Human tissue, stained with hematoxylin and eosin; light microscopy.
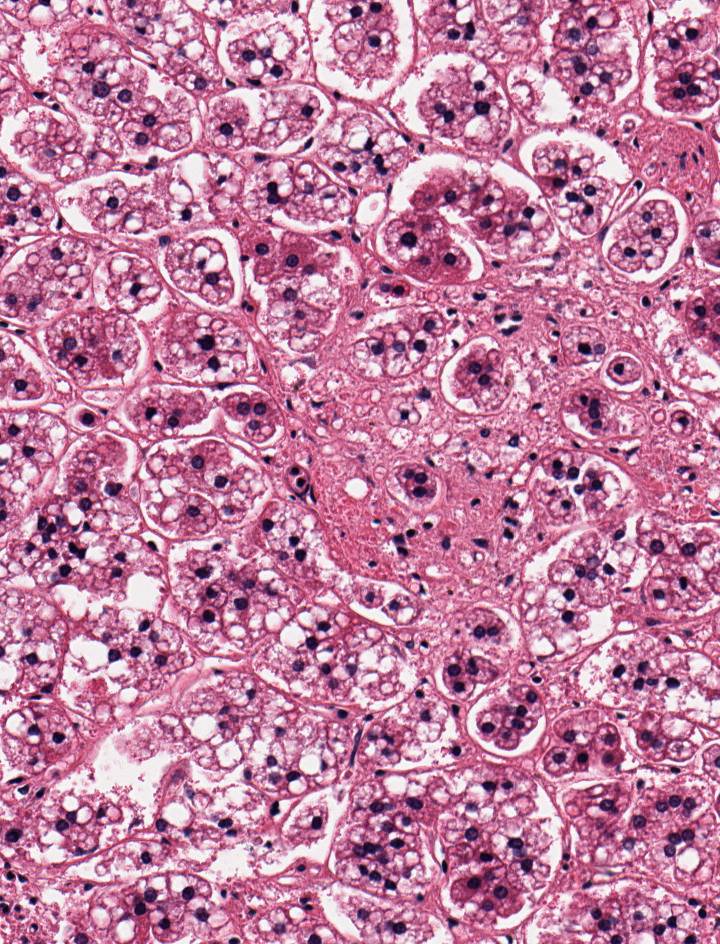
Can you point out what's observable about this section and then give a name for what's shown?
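Look first at the cells: most have plenty of cytoplasm packed with many small clear vacuoles, so they look bubbly. Their nuclei are small, round and dark, sitting in the centre of each cell. There are no glandular lumens or ducts among the nests. Around many nests you can see a narrow clear retraction space separating them from the septa around them. This section is adrenal gland.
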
